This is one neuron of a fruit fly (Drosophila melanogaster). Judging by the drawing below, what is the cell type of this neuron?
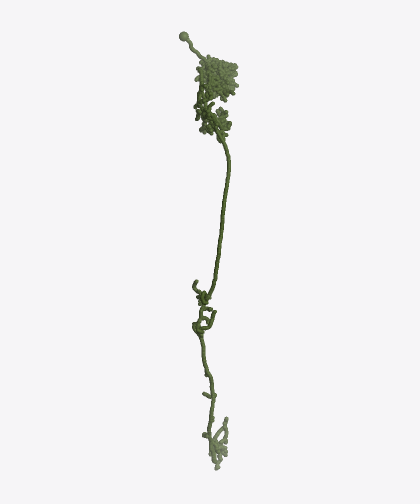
DNde005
